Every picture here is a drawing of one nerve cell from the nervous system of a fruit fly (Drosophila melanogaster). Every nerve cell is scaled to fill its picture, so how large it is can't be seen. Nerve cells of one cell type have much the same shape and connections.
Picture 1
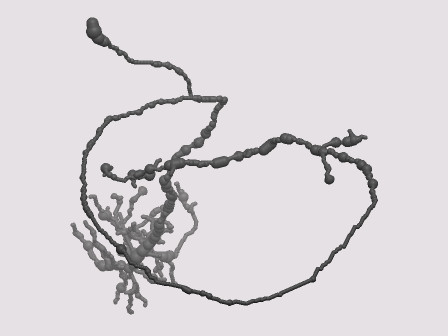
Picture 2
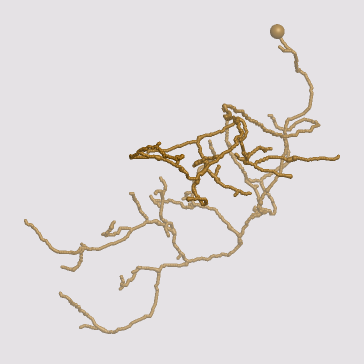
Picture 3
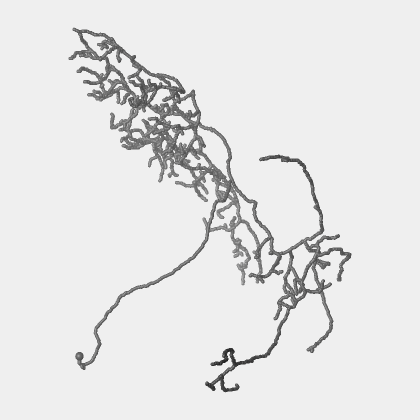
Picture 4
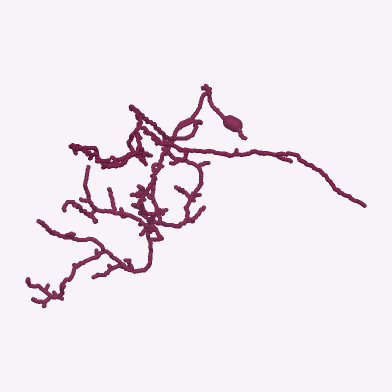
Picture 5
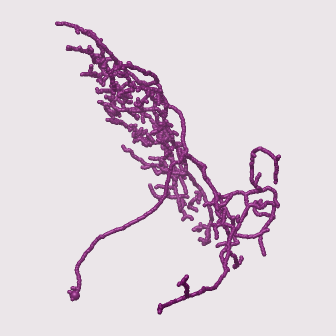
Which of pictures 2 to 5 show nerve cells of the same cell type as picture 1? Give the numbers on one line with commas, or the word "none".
none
